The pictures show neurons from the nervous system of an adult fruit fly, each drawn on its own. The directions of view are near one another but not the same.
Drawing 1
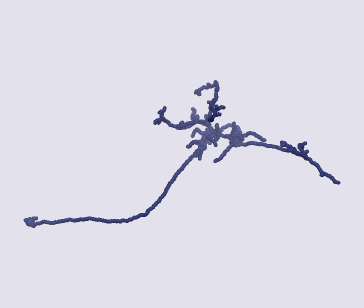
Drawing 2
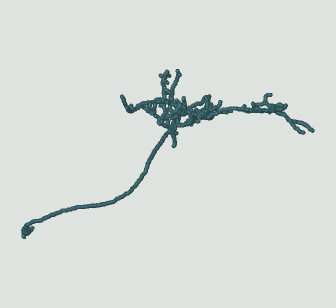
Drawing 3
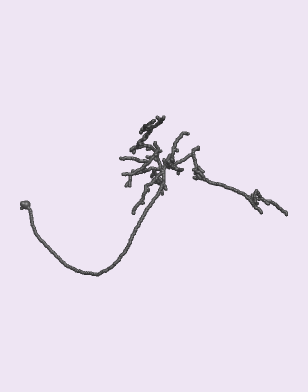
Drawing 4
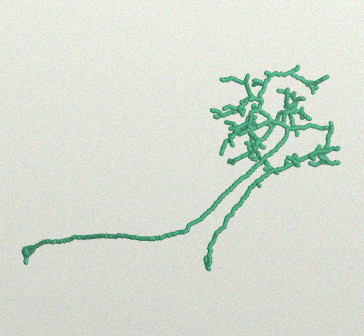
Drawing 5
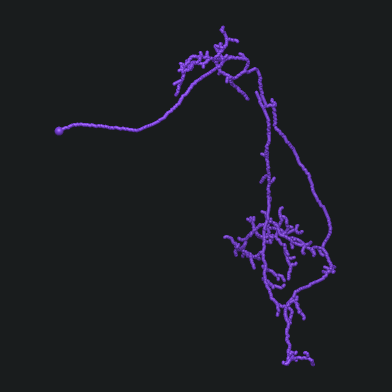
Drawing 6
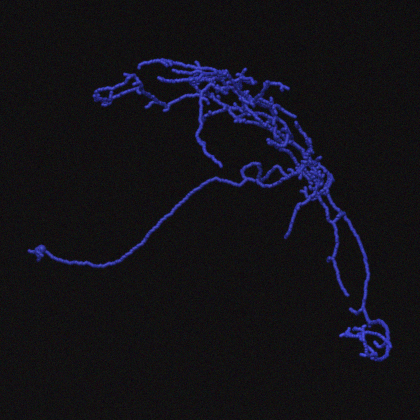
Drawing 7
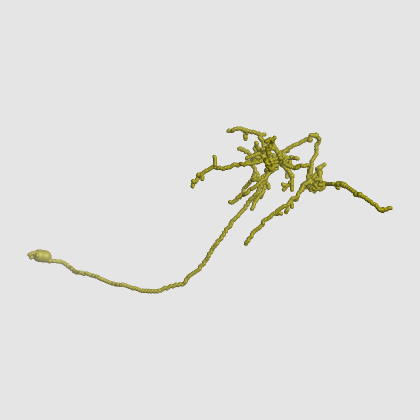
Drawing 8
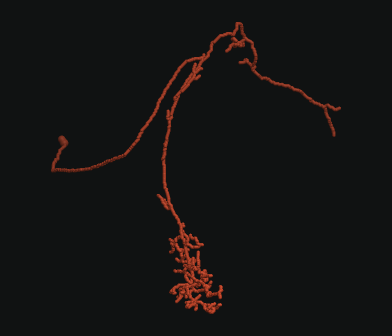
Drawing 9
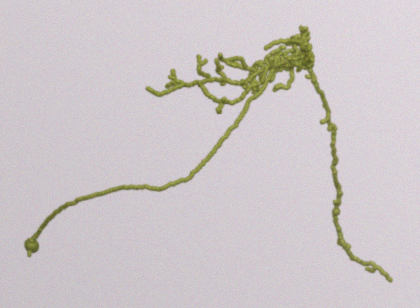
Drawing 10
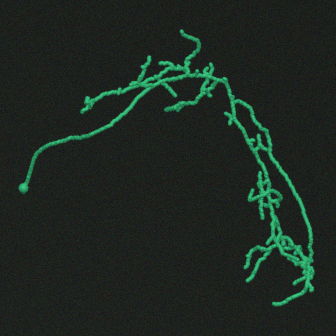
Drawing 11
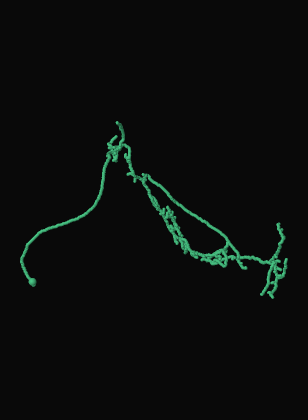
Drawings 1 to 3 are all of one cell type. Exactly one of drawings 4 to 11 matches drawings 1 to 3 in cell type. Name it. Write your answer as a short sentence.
Drawing 7 is of the same cell type.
